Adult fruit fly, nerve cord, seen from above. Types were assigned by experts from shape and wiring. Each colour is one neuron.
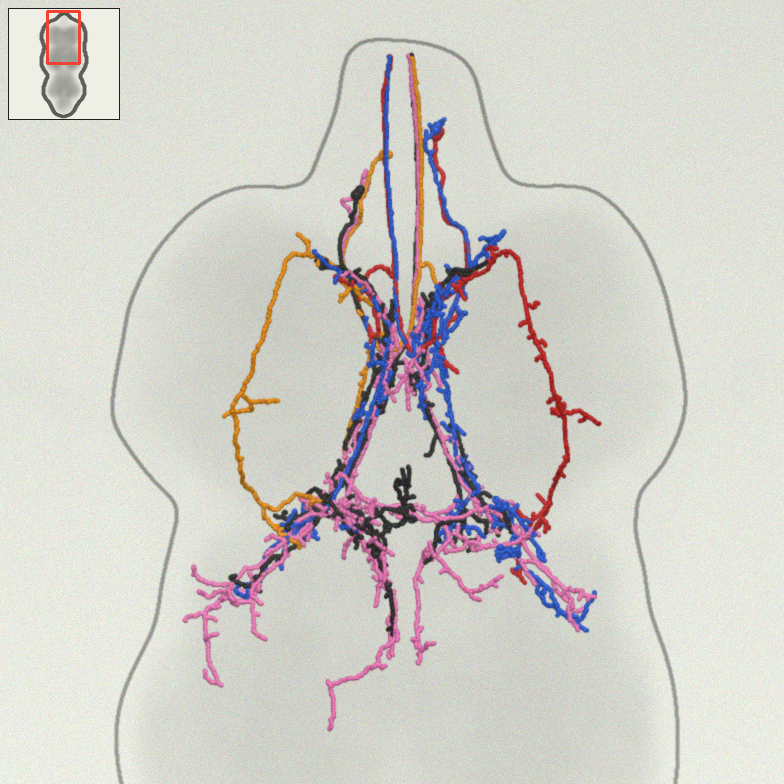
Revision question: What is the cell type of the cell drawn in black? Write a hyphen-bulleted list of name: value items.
- cell type: AN08B102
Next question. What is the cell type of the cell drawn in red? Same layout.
- cell type: AN08B111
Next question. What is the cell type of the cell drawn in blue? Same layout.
- cell type: AN08B096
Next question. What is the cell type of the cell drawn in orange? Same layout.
- cell type: AN08B112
